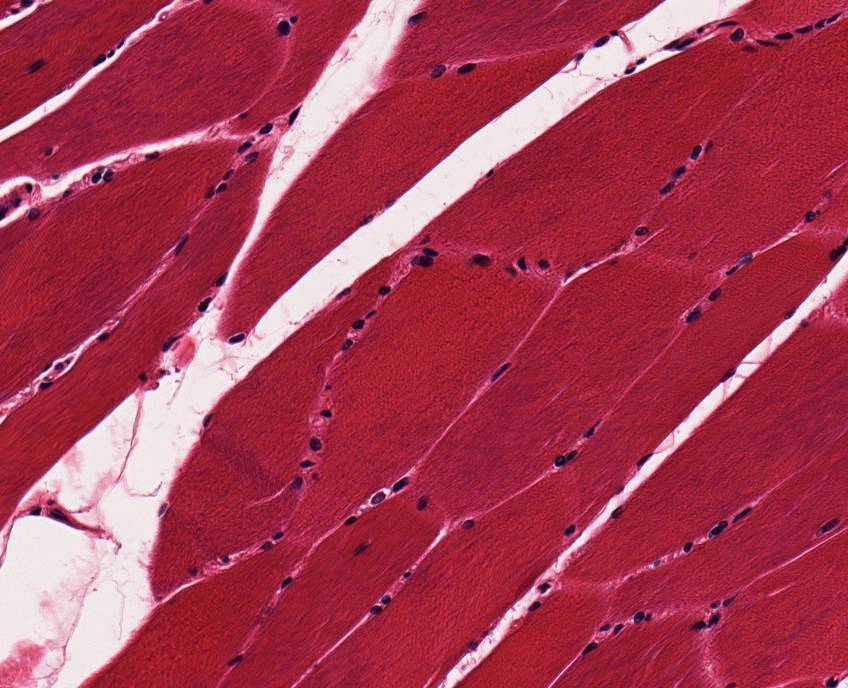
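Skeletal muscle, haematoxylin and eosin: long parallel fibres run diagonally from lower left to upper right. The nuclei, I notice, sit at the fibre edges rather than the centres. They are small and dark-staining, drawn out along the length of the fibres. Between neighbouring fibres run thin strands of pale connective tissue with scattered nuclei.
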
